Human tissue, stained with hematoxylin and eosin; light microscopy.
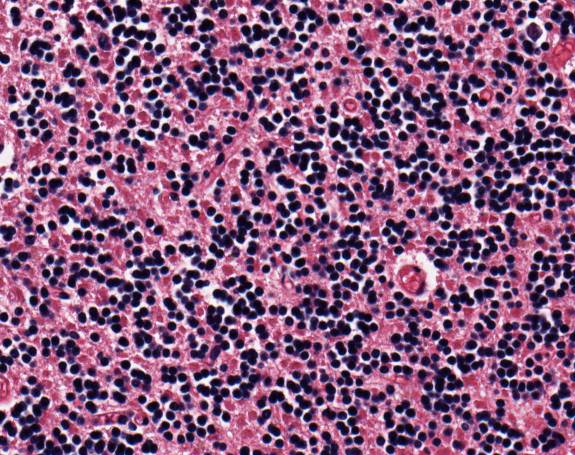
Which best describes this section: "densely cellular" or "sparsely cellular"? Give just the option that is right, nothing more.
Densely cellular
